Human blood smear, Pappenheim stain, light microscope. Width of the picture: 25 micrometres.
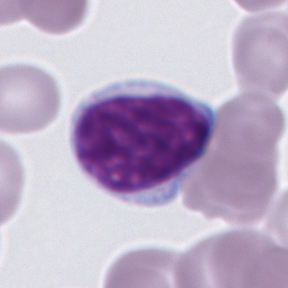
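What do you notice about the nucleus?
It is oval, about 12 by 8 micrometres, and fills about 70% of the cell's area; its chromatin is dark purple and coarsely clumped, with paler streaks between the clumps.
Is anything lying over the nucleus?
Yes, a few small pinkish-red dots lie over its lower part.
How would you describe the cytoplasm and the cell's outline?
The cytoplasm is a narrow pale blue rim, and the cell, about 13 by 11 micrometres, has a smooth outline without surface projections.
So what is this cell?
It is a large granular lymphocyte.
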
